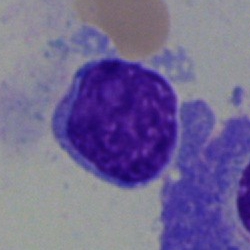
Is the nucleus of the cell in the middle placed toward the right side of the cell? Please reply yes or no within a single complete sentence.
Yes, toward the right of the cell is where its nucleus lies.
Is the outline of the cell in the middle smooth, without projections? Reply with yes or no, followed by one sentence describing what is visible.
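Yes. The cell has a roughly round outline with a smooth edge.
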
